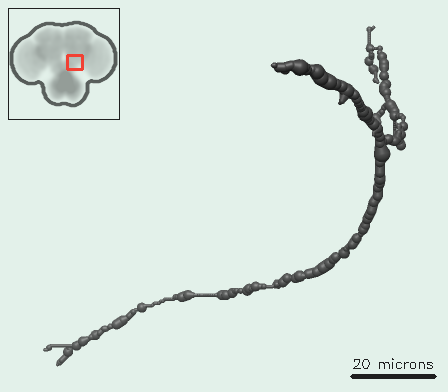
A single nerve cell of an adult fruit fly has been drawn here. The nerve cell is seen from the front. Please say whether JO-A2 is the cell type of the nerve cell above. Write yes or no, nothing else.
yes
